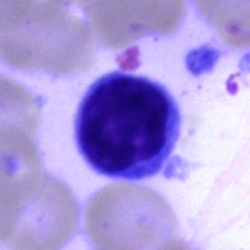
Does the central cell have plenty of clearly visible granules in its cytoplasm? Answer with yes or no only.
No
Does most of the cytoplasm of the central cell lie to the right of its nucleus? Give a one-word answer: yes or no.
Yes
